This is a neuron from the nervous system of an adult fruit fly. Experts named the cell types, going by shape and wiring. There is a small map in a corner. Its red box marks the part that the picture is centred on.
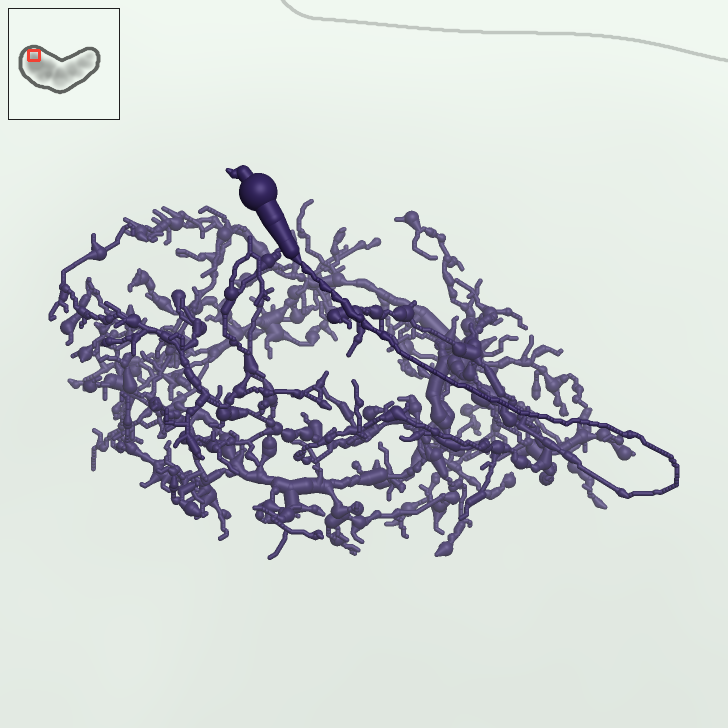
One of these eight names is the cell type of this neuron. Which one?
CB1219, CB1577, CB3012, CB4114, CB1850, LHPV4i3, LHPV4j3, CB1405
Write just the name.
CB1405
